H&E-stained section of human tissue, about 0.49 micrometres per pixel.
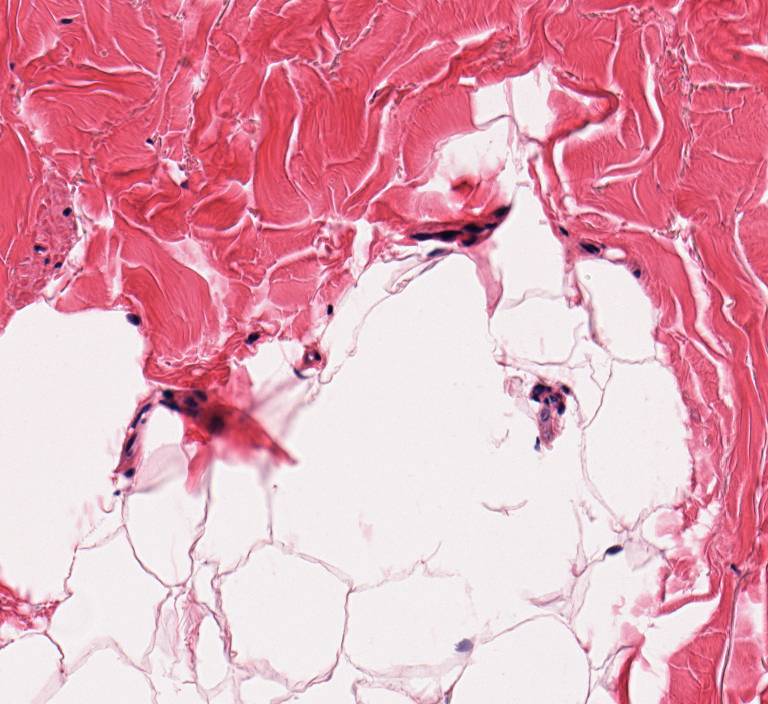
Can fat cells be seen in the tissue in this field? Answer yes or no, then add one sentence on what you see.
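Yes. Dense pink collagen fills the upper part and right edge of the field, while fat fills the lower left and centre.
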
